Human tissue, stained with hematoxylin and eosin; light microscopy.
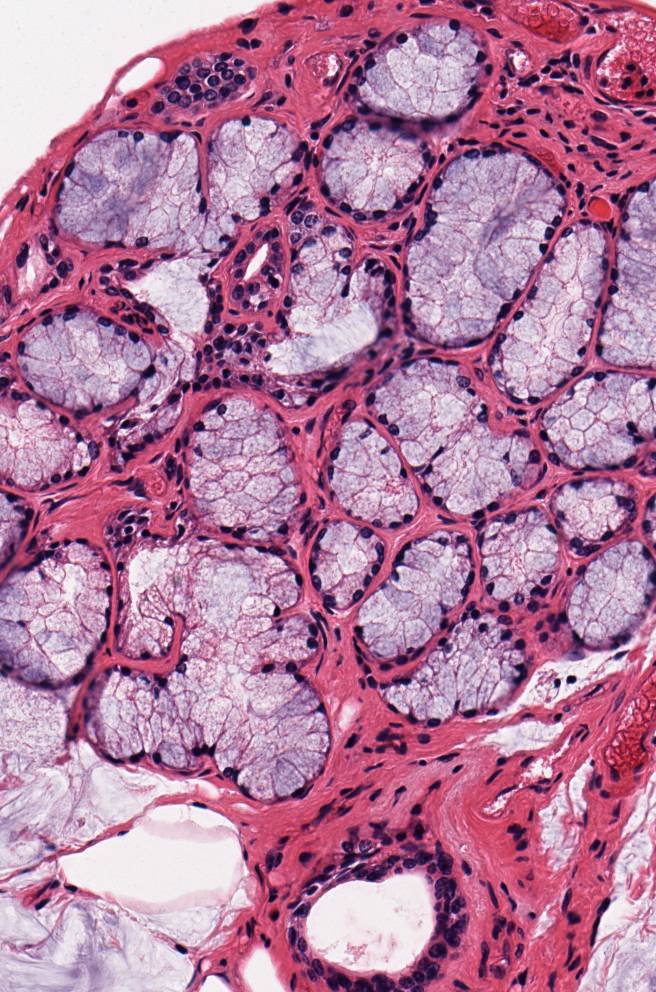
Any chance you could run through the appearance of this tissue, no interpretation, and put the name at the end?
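Rounded acini fill most of the field; cells have pale grey-blue, bubbly cytoplasm. Nuclei dark, flattened, pressed against cell bases at each acinar rim. Bottom centre: duct, empty round lumen, two layers of cuboidal cells with dark nuclei. Name: minor salivary gland.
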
